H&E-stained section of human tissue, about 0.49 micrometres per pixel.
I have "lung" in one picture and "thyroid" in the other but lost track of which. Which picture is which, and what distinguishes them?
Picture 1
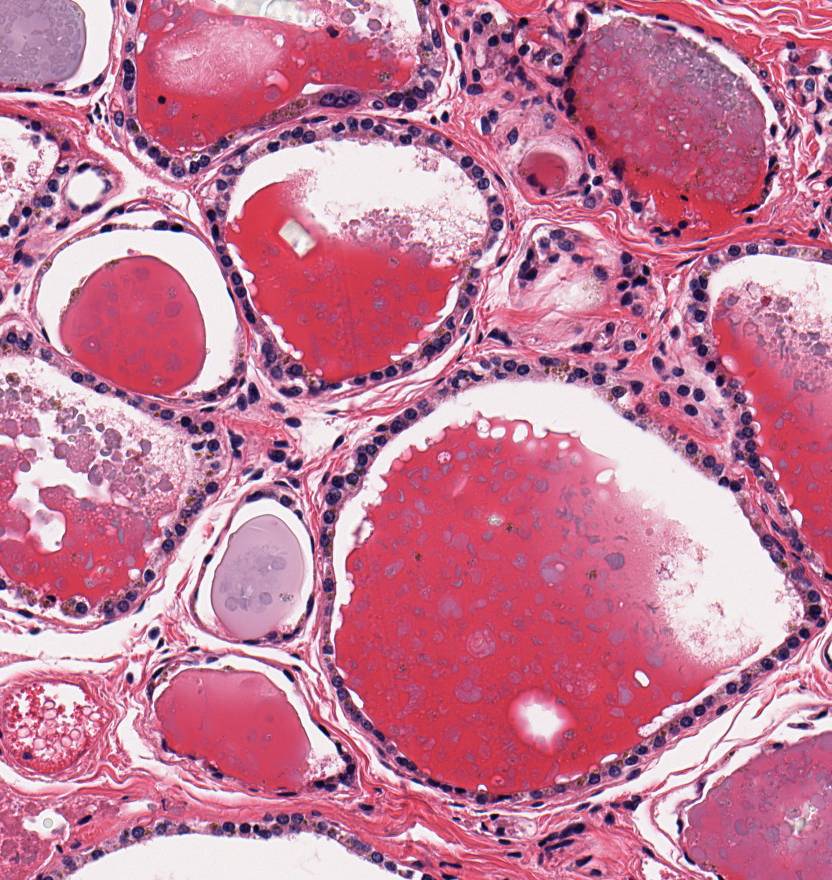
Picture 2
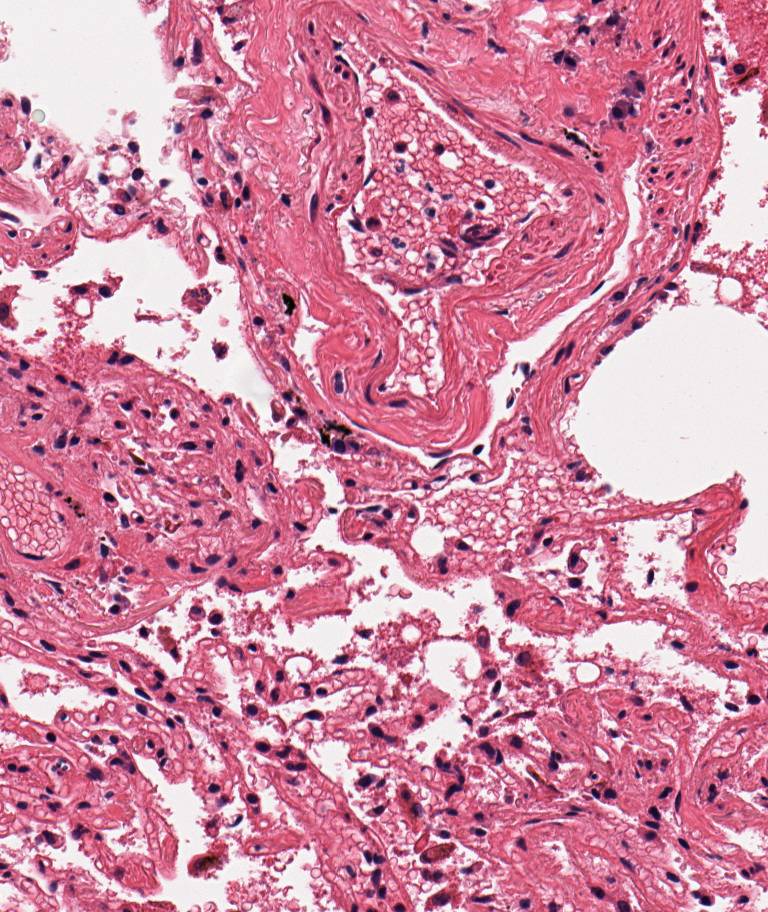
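The thyroid is in picture 1 and the lung in picture 2. Structure first: the thyroid is closely packed rounded follicles of varying size, largest in the lower centre, and the lung a loose meshwork of irregular pink strands between many empty spaces.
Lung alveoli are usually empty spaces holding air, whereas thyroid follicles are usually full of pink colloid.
Lining next: each thyroid follicle has a single layer of flattened to low cuboidal cells with dark round nuclei.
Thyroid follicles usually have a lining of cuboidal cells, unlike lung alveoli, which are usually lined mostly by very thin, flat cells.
Contents then: one small oval thyroid follicle left of centre near the bottom holds pale grey-lilac material rather than red, and fine brown granules lie in lining cells along several rims, notably at left. In the lung, a wavy band of pink collagen fibres in the upper centre curves around a pocket of cells with pale, finely bubbly cytoplasm.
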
